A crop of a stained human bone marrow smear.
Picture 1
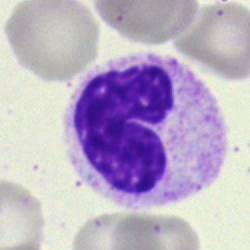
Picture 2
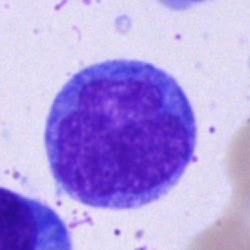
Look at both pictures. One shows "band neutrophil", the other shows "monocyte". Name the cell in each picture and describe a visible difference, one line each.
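In picture 1 we see a band neutrophil: The cytoplasm is plentiful and pale pinkish-lilac.
In picture 2 we see a monocyte: The cytoplasm forms a narrow rim around the nucleus.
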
